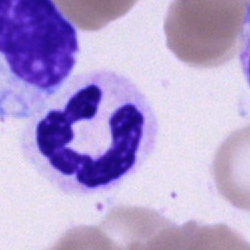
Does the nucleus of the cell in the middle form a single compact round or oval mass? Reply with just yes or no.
No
